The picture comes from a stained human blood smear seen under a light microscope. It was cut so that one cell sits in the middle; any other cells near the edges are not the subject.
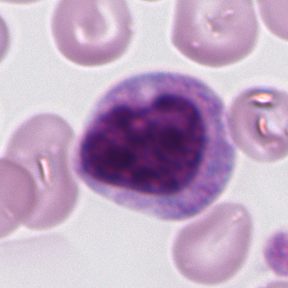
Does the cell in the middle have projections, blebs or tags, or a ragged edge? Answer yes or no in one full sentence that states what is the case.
No, no projections, blebs or ragged parts break the cell's outline.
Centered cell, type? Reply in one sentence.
The central element of this crop is a cell, namely a metamyelocyte.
